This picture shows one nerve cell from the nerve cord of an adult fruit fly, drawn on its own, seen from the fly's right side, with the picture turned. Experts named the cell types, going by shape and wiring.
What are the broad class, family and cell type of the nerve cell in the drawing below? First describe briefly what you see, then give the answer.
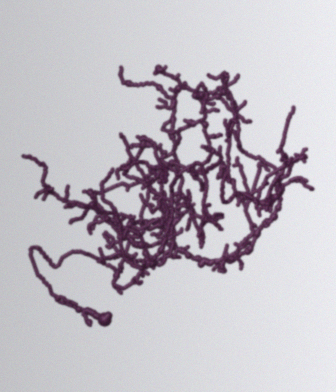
Dozens of branch ends can be seen. As drawn here it is about as wide as it is tall. Its broad class is nerve-cord intrinsic neuron. Its family is hemilineage 13A. The cell type is IN13A049.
